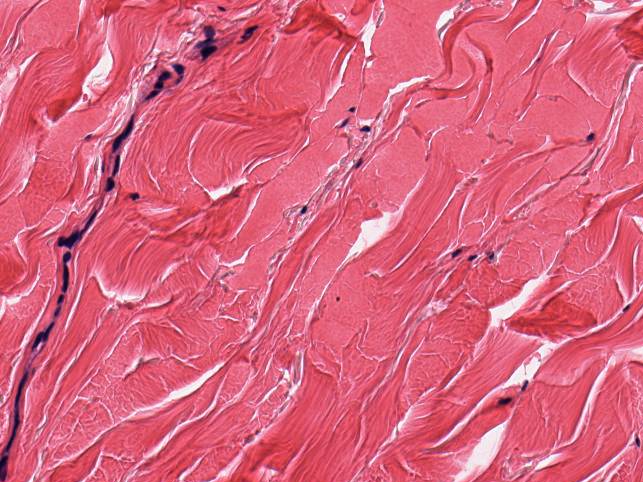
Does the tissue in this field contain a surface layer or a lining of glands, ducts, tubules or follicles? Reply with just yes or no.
No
